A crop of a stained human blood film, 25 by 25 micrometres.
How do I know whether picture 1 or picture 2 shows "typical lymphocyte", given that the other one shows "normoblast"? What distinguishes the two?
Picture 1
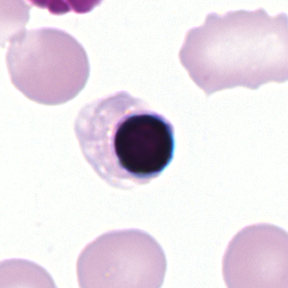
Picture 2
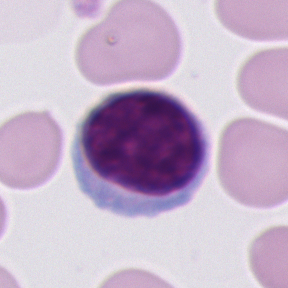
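Picture 1: normoblast. Picture 2: typical lymphocyte. Picture 1 cytoplasm: pale greyish-lilac.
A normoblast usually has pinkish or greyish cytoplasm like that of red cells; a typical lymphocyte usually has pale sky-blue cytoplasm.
Proportions differ: in picture 1 the cytoplasm covers a larger area than the nucleus; in picture 2 the nucleus fills most of the cell, leaving a narrow cytoplasmic rim, widest as a crescent along the lower left side of the nucleus. Picture 2 nucleus: round to slightly oval, no indentation or lobes, about 11 by 9 micrometres; chromatin dense, dark purple, coarsely clumped. Picture 1 nucleus off-centre toward the right edge; cell outline slightly irregular, not a smooth circle.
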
